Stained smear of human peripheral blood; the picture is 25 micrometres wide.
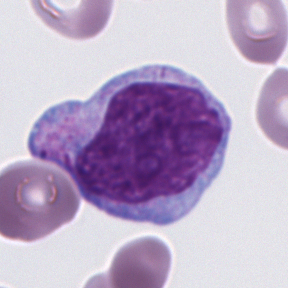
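Atypical promyelocyte, the cell in the middle of this stained peripheral blood smear. Its outline is irregular, with a broad rounded bulge of cytoplasm extending to the left. Notice that the cytoplasm is widest on that left side and narrow along the right. Fine purplish granules are scattered through it, most visibly in the left bulge, and no vacuoles are seen. The cell measures about 18 by 14 micrometres, and the nucleus fills about 60% of its area.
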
